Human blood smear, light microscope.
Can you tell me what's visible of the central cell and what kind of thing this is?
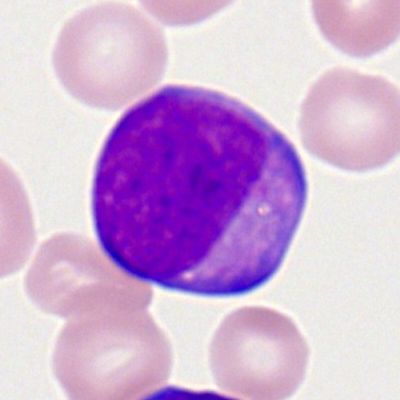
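The outline is round and smooth, without any surface projections. Its chromatin is fine and fairly evenly distributed rather than coarsely clumped. The cytoplasm is pale lilac-blue, becoming a darker blue towards the cell margin. Pink red cells lie around it on several sides. The cell is a myeloblast.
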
